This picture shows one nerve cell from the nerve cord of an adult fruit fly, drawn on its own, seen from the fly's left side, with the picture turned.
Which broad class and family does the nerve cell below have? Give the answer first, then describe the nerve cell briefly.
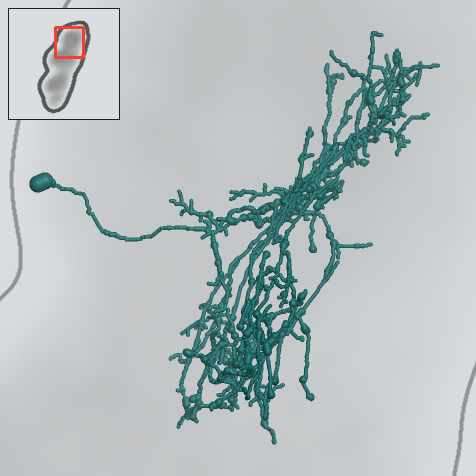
Its broad class is nerve-cord intrinsic neuron. Its family is hemilineage 05B. Dozens of branch ends can be seen. In this view it is about as wide as it is tall.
